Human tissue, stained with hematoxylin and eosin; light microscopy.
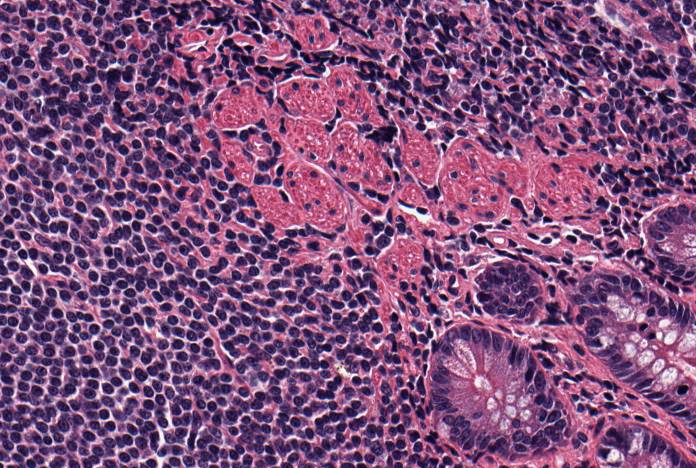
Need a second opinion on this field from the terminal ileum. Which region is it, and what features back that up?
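Lymphoid tissue occupies the left half and most of the centre of the field. Its densely packed small round cells look much alike, with round, darkly stained nuclei and very scant cytoplasm.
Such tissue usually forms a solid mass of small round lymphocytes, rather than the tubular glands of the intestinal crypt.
Several glands, cut in cross-section, lie in the lower right.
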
